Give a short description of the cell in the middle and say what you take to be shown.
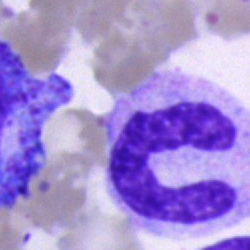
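See how the nucleus curves into a C that opens toward the right? The chromatin's coarse and clumped, and there aren't any nucleoli to be seen in it. Outline's round and smooth, too. That's a band neutrophil.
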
